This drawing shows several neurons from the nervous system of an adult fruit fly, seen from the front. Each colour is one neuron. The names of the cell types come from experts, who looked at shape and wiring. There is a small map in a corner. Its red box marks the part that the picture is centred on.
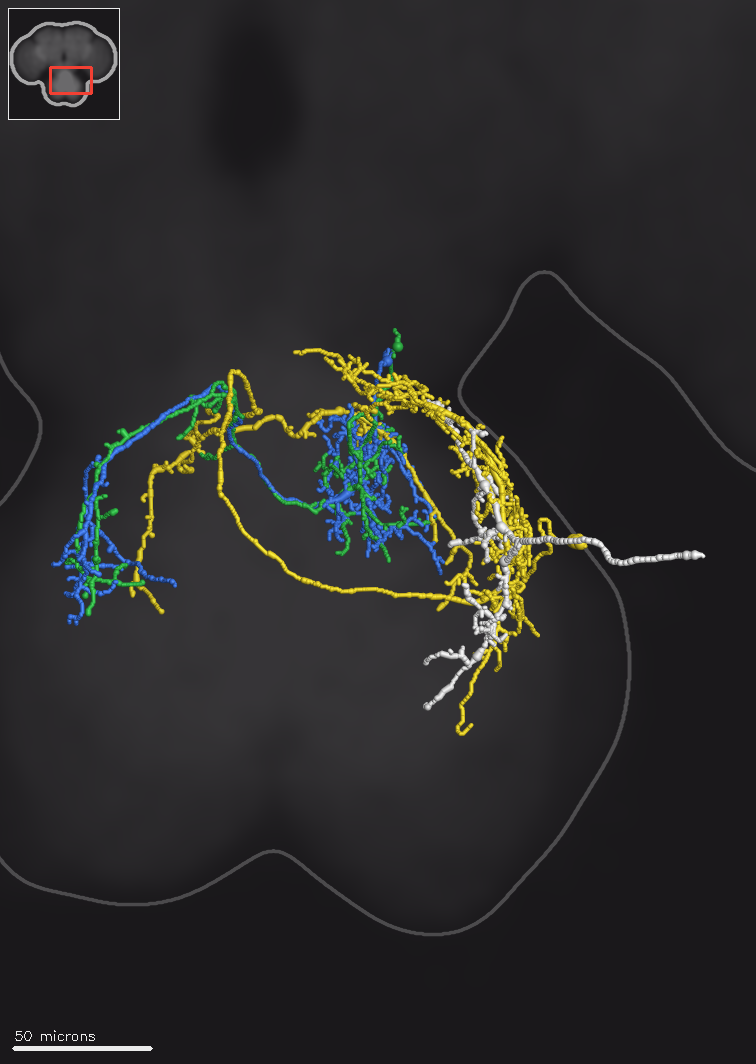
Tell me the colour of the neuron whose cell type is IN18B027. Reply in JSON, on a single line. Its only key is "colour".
{"colour": "yellow"}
